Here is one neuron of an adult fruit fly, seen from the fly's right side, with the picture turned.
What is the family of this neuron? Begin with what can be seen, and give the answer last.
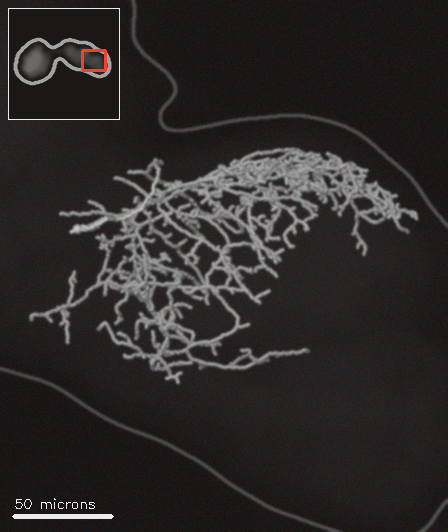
Its cell body lies on the left of the picture. From left to right in the picture it spans about 200 microns. The picture shows dozens of branch ends. This is a nerve-cord intrinsic neuron. The family is hemilineage 01A.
